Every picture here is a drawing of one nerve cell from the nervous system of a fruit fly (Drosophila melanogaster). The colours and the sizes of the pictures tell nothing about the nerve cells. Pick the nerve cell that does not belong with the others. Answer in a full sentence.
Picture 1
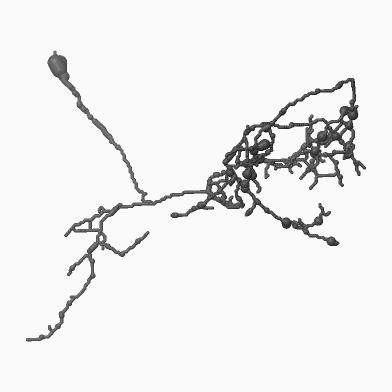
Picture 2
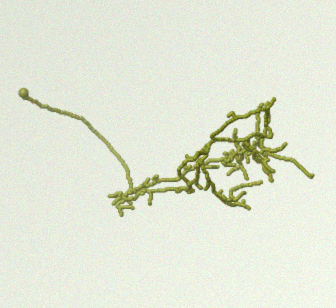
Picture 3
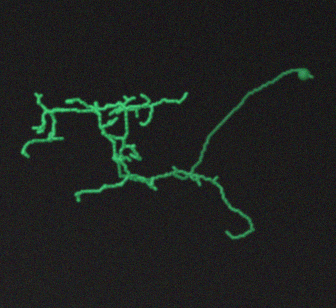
Picture 3 is the odd one out.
